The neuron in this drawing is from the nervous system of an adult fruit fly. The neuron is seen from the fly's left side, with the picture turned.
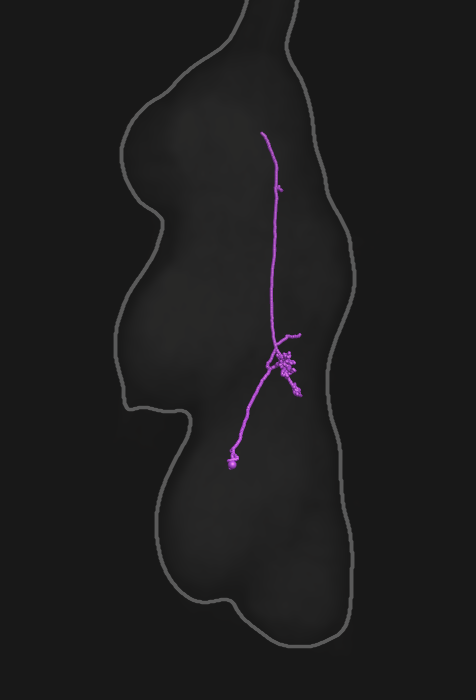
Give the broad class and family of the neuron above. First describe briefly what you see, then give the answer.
In this view it is more than twice as tall as it is wide. It is a nerve-cord intrinsic neuron. Its family is hemilineage 08B.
